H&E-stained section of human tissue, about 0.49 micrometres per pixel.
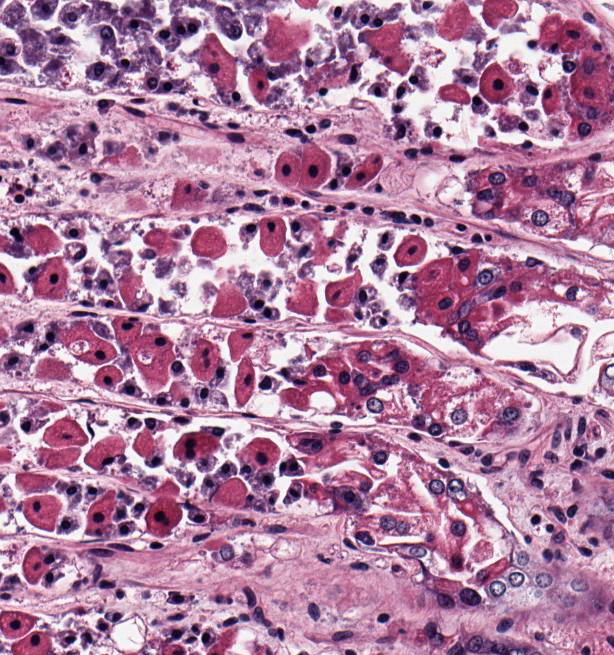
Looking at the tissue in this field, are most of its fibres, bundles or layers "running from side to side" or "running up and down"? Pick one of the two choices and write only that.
Running from side to side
